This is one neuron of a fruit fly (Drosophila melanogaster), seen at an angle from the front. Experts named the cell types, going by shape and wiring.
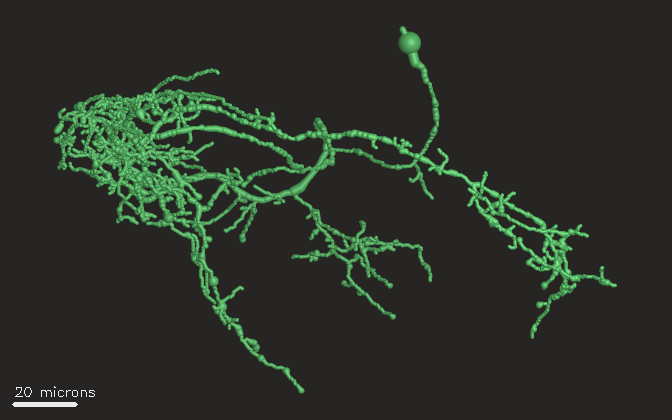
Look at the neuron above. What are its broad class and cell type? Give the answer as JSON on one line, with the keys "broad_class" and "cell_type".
{"broad_class": "central-brain intrinsic neuron", "cell_type": "SIP107m"}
